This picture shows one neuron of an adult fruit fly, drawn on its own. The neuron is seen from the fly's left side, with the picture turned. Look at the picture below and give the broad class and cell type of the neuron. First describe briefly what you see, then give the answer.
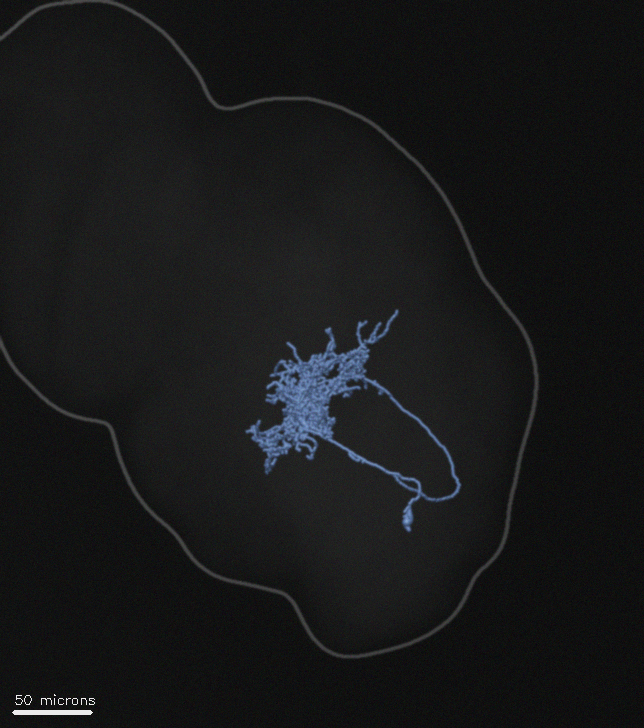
By the scale bar it is about 140 microns tall in this view. In this view it is about as wide as it is tall. It is a central-brain intrinsic neuron. The cell type is PLP034.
